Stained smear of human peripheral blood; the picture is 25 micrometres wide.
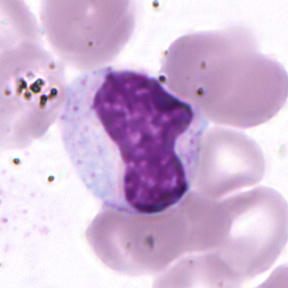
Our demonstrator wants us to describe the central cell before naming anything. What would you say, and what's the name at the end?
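Start with the nucleus: it's elongated, with a notch in its right side near the middle. Because it lies off-centre, the band of cytoplasm is wider on the left than on the right. Look closely and you'll find fine, sparse pinkish-purple granules scattered through that cytoplasm. The outline is roughly round, with no surface projections. What you're looking at is a metamyelocyte.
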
